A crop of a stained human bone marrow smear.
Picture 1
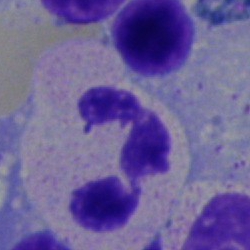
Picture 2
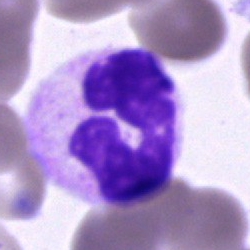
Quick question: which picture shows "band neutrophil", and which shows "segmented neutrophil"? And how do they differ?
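Picture 1 is the segmented neutrophil; picture 2 is the band neutrophil. Nucleus: picture 1's lowest lobe is joined to the rest by a thin strand; picture 2's nucleus curves into a C opening left.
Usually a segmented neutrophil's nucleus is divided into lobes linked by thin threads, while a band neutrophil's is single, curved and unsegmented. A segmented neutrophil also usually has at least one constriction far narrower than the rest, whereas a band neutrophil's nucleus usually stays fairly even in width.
Cytoplasm: pale lilac-grey with fine pinkish granules in picture 1; pale lilac, widest on the left, with fine pinkish-purple granules in picture 2.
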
